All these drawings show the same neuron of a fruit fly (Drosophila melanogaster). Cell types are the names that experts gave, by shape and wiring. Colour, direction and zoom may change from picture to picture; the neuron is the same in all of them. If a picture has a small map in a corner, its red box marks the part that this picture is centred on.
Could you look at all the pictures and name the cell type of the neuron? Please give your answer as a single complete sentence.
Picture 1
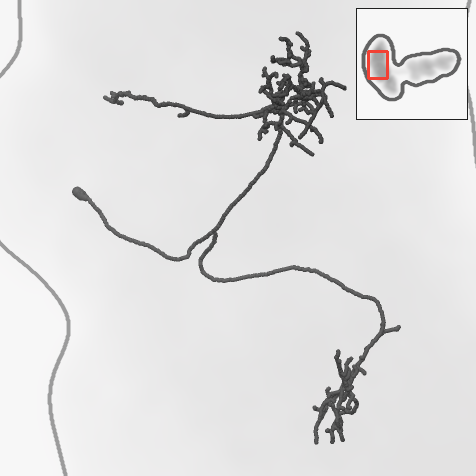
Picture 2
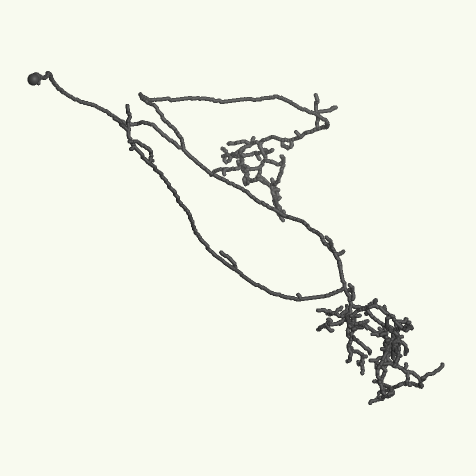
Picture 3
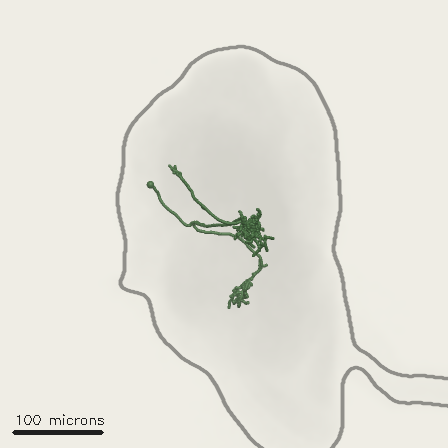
The neuron belongs to cell type WED083.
